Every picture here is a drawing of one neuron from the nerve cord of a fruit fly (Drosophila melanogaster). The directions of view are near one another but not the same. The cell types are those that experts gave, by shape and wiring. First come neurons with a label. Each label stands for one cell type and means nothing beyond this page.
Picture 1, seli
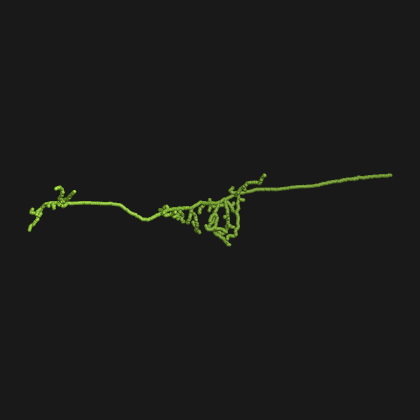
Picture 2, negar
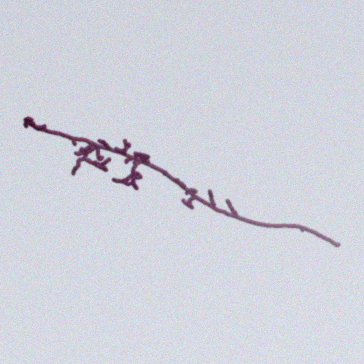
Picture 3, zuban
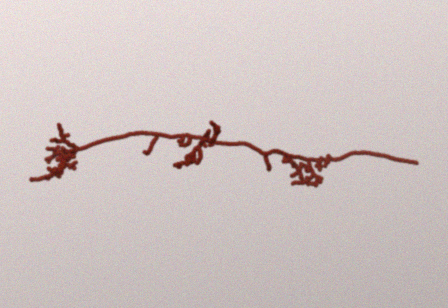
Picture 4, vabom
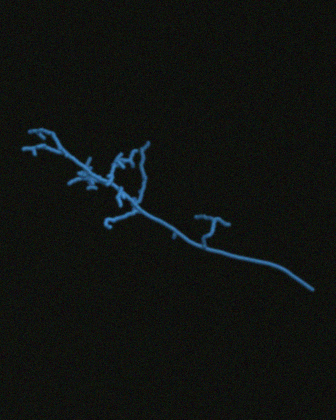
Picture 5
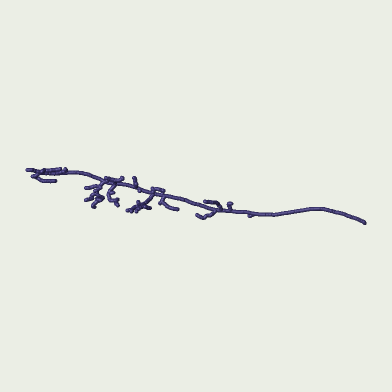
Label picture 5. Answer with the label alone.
negar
